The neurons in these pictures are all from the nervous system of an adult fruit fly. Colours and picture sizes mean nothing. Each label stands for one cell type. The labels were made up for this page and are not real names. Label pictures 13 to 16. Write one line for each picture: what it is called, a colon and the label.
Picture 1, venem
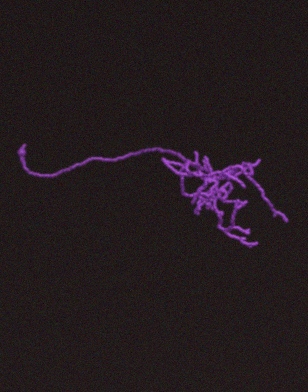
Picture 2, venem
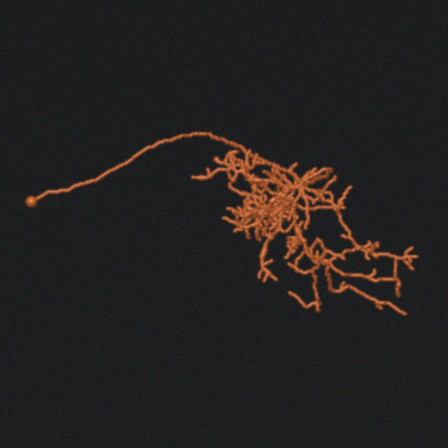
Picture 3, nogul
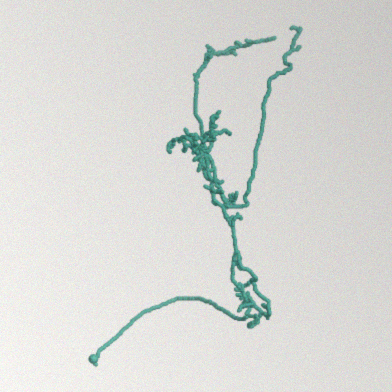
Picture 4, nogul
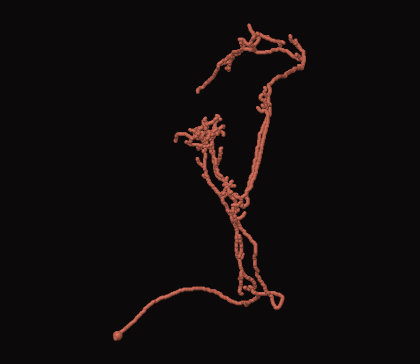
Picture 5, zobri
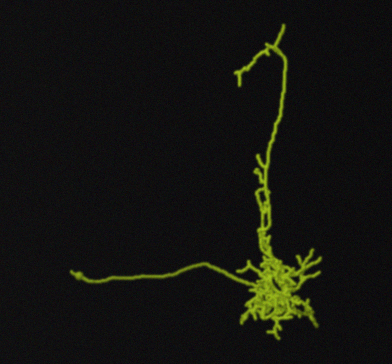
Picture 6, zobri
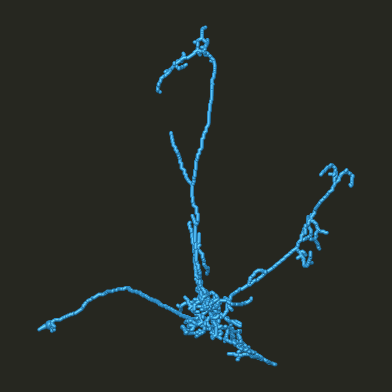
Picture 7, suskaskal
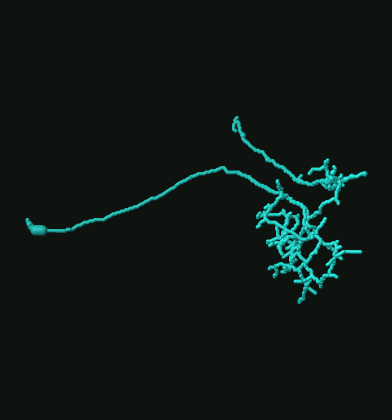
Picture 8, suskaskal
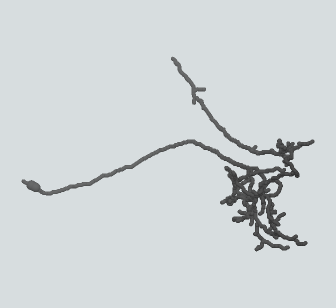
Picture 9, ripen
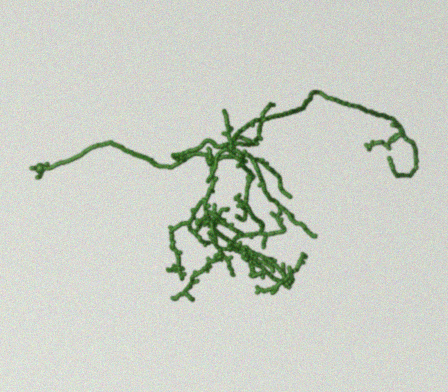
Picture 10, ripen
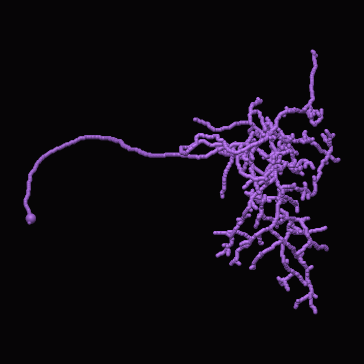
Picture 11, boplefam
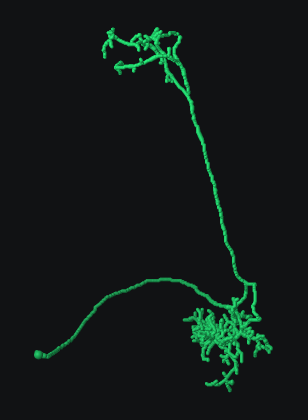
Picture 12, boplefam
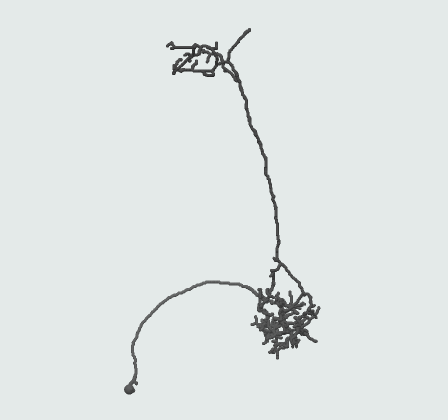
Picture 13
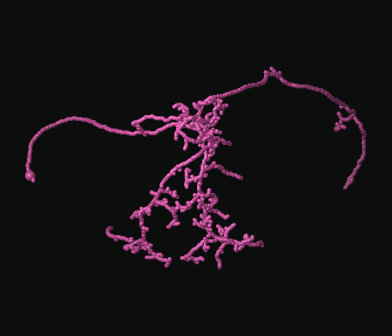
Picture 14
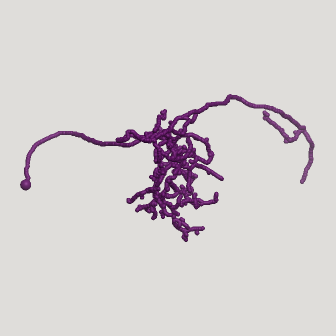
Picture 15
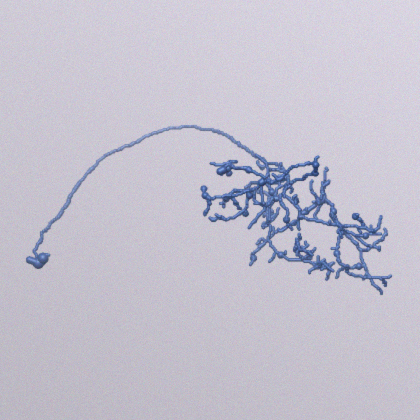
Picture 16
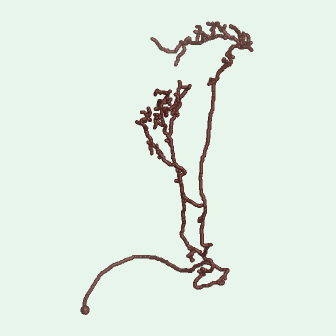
13: ripen
14: ripen
15: venem
16: nogul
